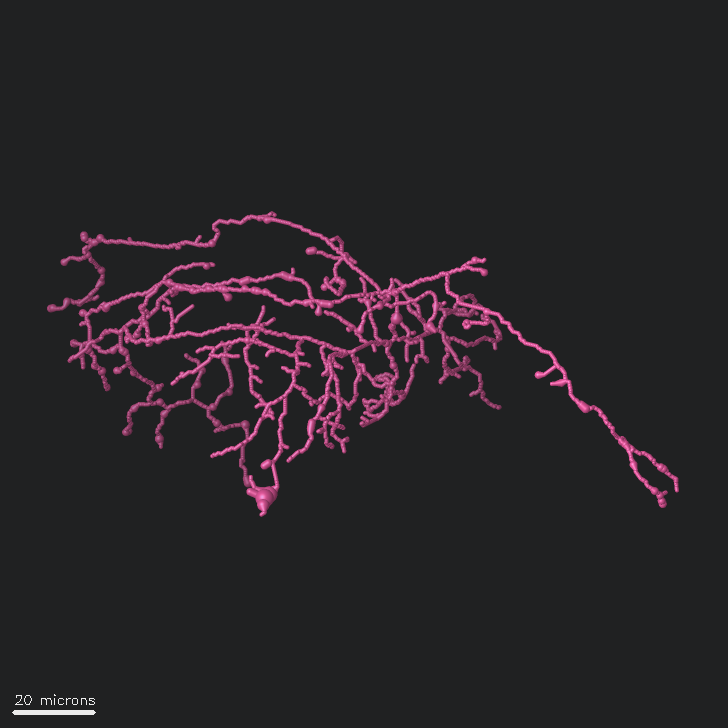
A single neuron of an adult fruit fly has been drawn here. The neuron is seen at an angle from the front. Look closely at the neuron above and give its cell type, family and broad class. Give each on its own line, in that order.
SMP093
hemilineage SMPad1
central-brain intrinsic neuron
